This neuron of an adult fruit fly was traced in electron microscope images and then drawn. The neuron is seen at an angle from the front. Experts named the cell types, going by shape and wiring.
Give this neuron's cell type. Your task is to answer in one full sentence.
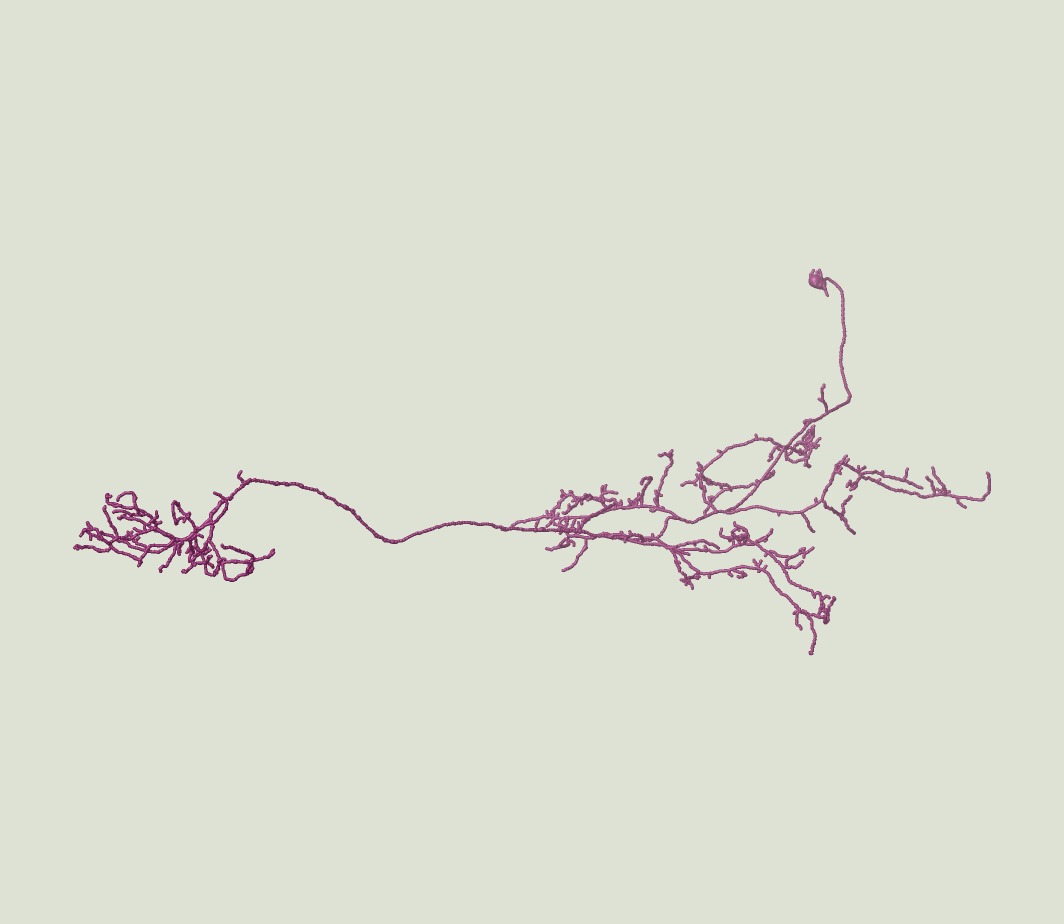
This neuron is an instance of the cell type AN17A008.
